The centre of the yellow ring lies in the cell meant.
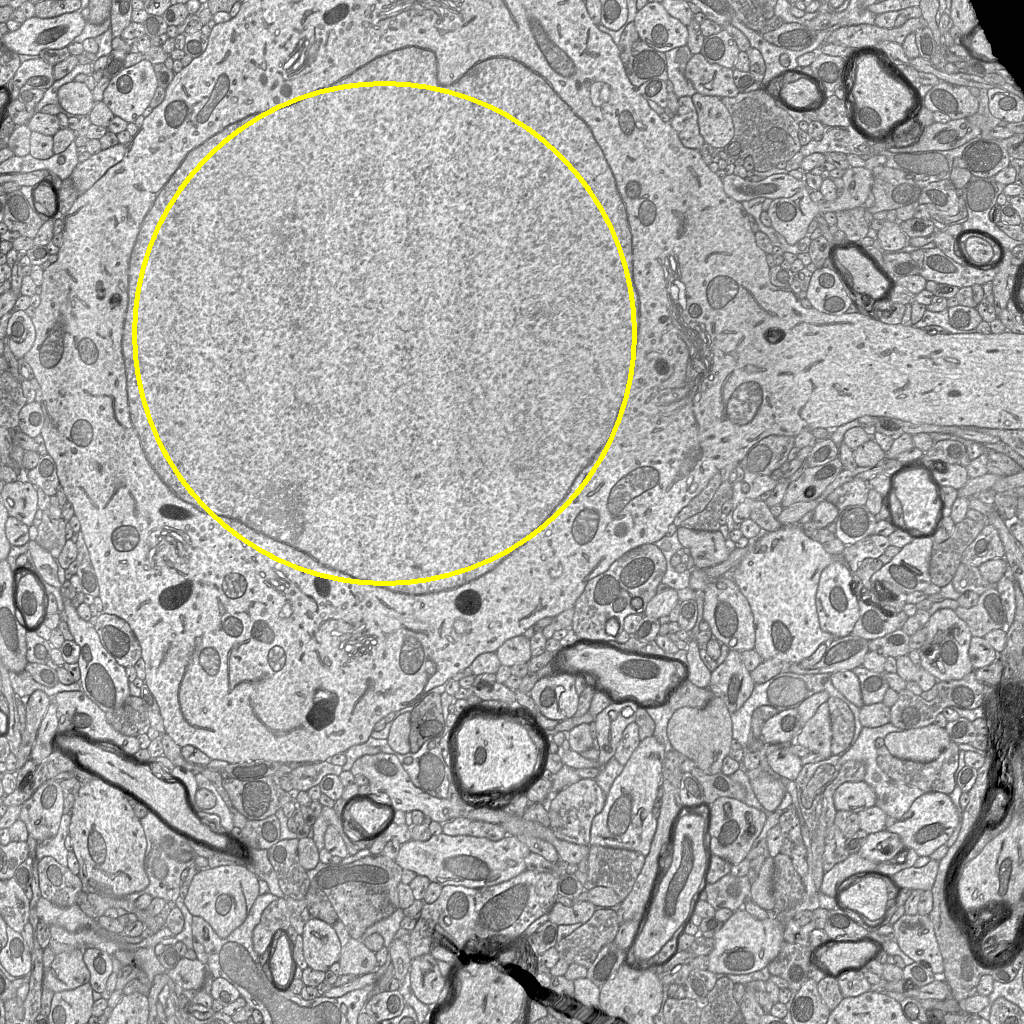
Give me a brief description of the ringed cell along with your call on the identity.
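Big, nearly round nucleus; its whole outline shows in this plane. Chromatin's pale and finely dispersed, no thick dark band on the envelope, and no distinct nucleolus in this section. A few small, very dark round bodies lie in the cytoplasm below. That's an excitatory neuron.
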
